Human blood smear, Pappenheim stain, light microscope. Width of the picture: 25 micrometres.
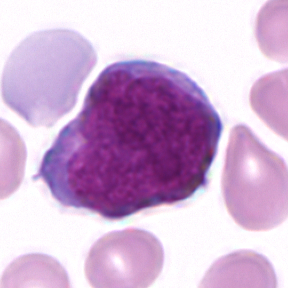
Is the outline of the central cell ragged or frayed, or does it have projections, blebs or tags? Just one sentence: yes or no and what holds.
Yes, along its outline the cell is ragged or frayed, or has projections, blebs or tags.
